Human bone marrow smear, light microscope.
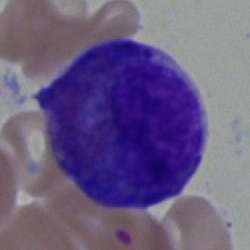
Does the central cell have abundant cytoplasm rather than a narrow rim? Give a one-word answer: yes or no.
No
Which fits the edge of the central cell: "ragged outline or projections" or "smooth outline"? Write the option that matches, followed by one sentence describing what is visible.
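Ragged outline or projections. A single small pointed projection sticks out from the left edge of the cell.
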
